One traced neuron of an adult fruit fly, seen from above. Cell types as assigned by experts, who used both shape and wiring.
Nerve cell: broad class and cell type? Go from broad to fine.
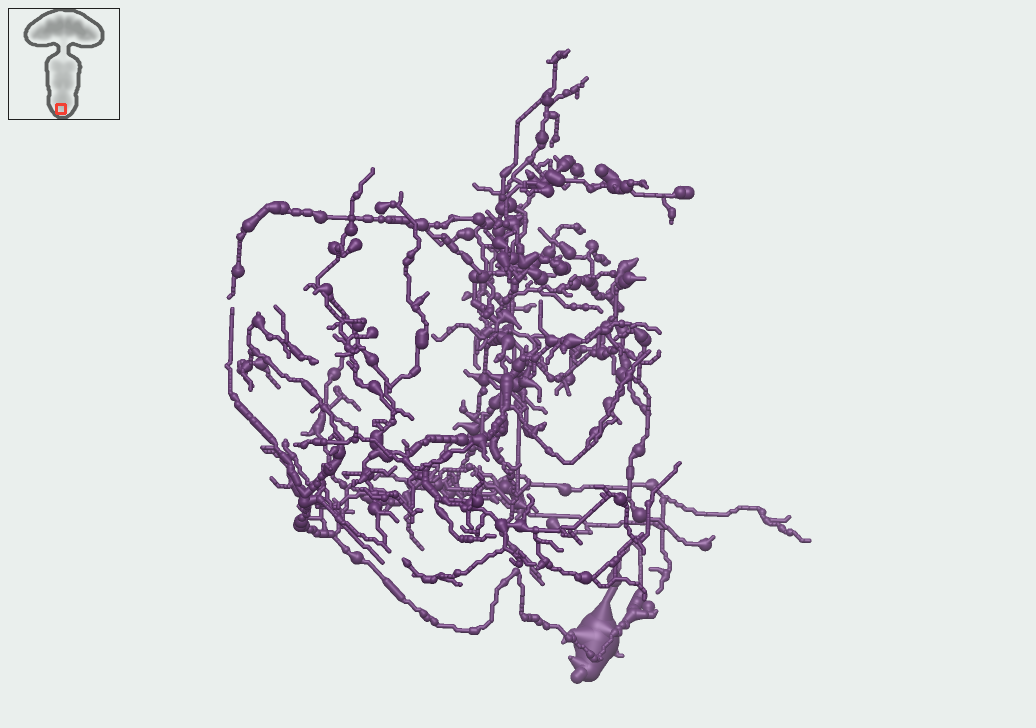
nerve-cord intrinsic neuron; INXXX279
